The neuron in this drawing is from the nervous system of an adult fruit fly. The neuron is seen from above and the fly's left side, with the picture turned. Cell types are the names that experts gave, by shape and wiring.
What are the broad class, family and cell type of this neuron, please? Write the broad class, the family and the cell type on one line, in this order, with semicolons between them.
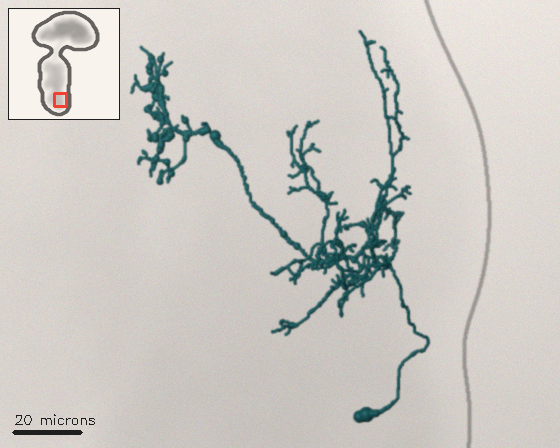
nerve-cord intrinsic neuron; hemilineage 19A; IN19A091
